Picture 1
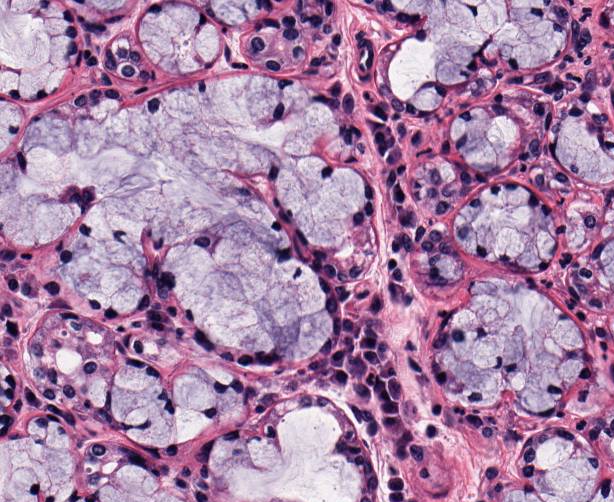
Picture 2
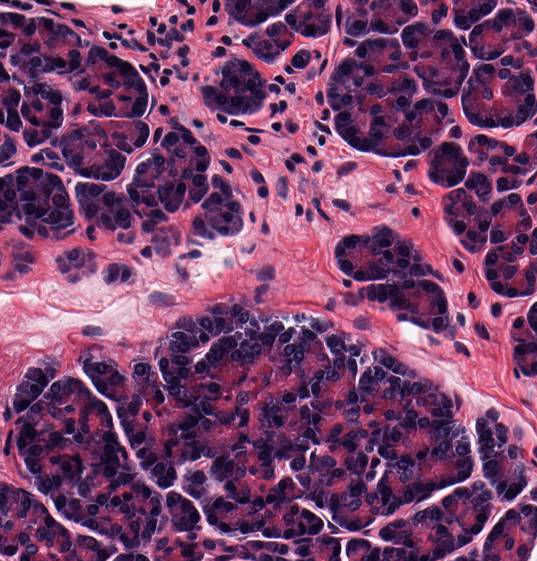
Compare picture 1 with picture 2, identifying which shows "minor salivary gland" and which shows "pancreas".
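Picture 1 is the minor salivary gland; picture 2 is the pancreas. In the first, the gland cells have pale grey-blue, foamy cytoplasm, the look of mucous cells, with small dark nuclei flattened against the outer edge of each unit. Thin strands of bright pink connective tissue run between those units, and there are no fat cells in the field. The pancreas is built of lobules of tightly packed acini, with bands of pink connective tissue between them. Each acinus is a small rounded cluster of pyramidal cells with the nuclei at its outer edge, and the inner, apical cytoplasm stains pink-red. Those nuclei are round rather than flattened, dark and fairly uniform in size.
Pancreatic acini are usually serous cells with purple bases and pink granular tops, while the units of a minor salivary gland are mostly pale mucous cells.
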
